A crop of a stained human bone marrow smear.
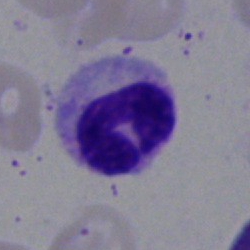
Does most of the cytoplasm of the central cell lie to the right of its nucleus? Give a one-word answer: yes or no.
No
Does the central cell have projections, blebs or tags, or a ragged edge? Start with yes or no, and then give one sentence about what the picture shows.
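No. The cell outline is roughly round and smooth.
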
